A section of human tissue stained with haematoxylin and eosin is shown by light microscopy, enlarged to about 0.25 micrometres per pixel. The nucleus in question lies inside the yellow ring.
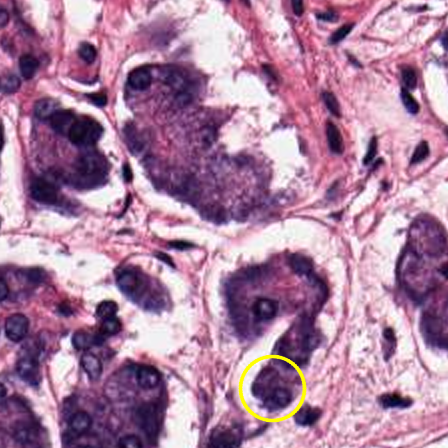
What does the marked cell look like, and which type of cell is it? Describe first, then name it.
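It sits at the lower tip of a narrow tail of cells that trails down from a larger cluster above. A clear white gap runs along its upper-left side, separating it and the cells above it from the surrounding tissue. It is surrounded by loose, pale pink, wispy fibres. The marked nucleus belongs to a pancreatic acinar cell.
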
